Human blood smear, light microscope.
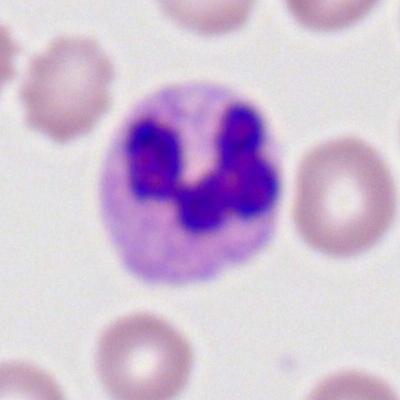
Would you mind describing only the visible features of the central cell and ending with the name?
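Outline: round and smooth. Nucleus: divided into separate lobes, which curve around a pale patch of cytoplasm in the upper middle of the cell. Chromatin: dark purple and densely clumped. Name: segmented neutrophil.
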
